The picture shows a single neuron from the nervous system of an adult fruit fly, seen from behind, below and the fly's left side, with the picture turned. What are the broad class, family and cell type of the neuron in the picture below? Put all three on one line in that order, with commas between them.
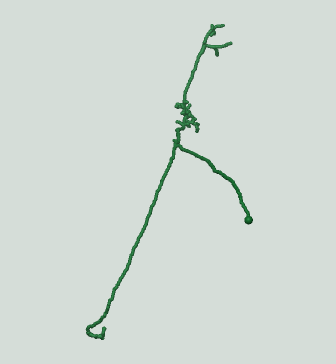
optic-lobe intrinsic neuron, T, T2a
